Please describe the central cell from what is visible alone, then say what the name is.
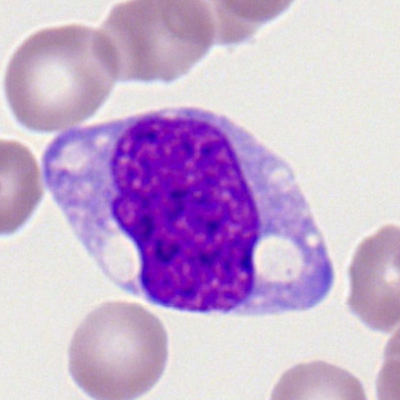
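Checking the outline first: angular, tapering toward points at the left and right ends. Next the nucleus: irregular, notched along its lower part, and sitting in the middle of the cell rather than against one edge. Last the cytoplasm: pale greyish lilac-blue. The cell is a monocyte.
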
